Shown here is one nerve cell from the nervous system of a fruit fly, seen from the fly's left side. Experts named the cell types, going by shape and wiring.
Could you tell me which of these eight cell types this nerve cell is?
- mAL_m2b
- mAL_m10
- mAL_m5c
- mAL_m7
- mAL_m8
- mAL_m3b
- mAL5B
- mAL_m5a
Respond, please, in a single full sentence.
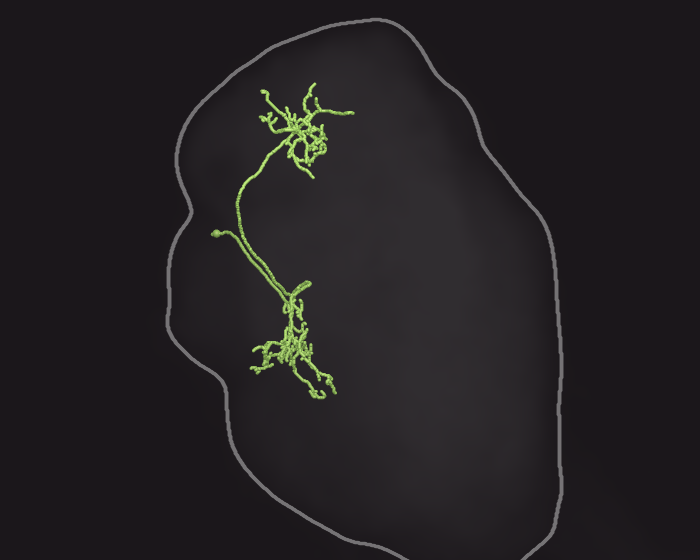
Belonging to the cell type mAL_m3b is this nerve cell.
